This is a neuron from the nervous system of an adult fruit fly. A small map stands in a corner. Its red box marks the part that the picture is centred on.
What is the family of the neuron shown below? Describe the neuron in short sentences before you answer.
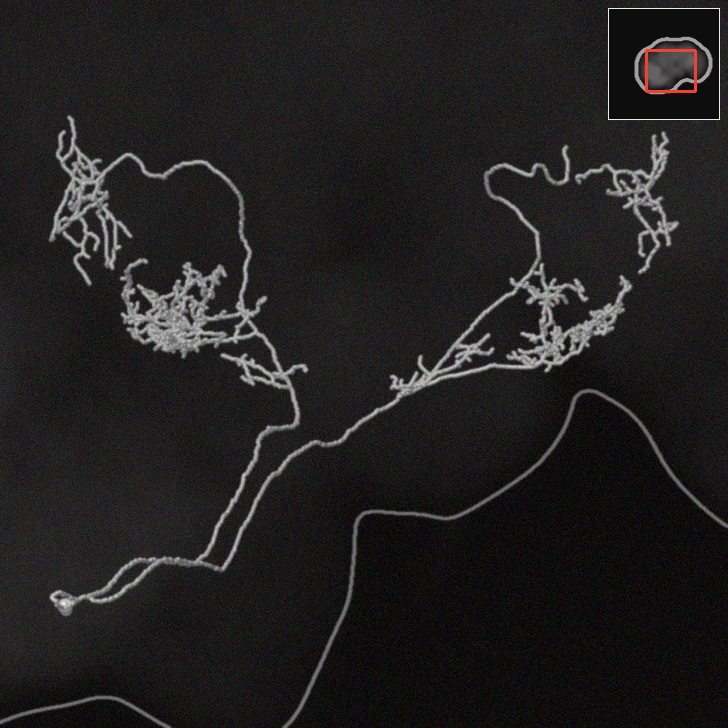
Dozens of branch ends can be seen. As drawn here it is wider than it is tall. It is an ascending neuron. The family is hemilineage 01A.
